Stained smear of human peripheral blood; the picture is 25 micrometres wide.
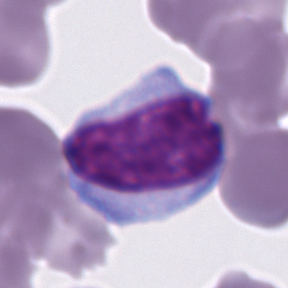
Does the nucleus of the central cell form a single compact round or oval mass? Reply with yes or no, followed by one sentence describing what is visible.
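Yes. The nucleus is oval and elongated from left to right across the cell.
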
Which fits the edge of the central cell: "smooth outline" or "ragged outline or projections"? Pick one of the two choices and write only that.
Ragged outline or projections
